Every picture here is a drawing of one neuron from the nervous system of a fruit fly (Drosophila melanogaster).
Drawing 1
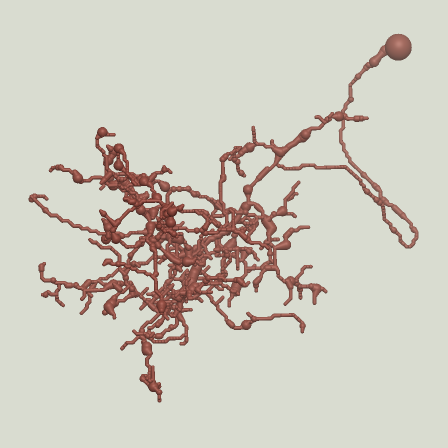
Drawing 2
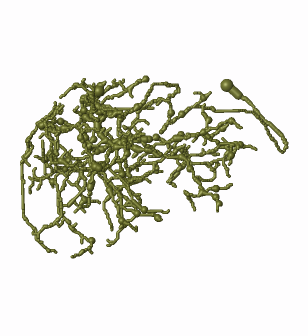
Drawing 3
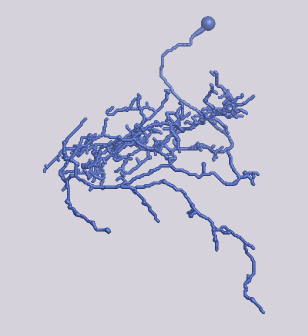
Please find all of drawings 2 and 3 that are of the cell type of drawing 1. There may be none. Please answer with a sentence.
Drawing 2 is of the same cell type.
